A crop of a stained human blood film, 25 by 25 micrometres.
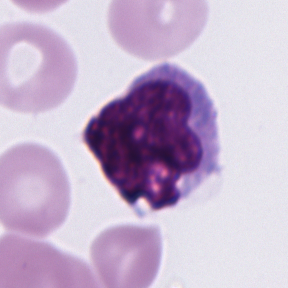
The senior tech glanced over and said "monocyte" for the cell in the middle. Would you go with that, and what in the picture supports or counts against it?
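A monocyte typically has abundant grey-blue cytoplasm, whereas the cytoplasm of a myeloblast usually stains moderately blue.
First point: the cytoplasm here is a pale greyish blue, which goes with monocyte rather than myeloblast. On that point the name monocyte fits. Second point: the cytoplasm shows no distinct granules.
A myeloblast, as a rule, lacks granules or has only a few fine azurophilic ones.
The absence of granules therefore does not count against myeloblast. Third point: the outline of the cell is irregular and somewhat angular. Fourth point: the chromatin is dark purple and coarsely clumped. Fifth point, the measurements: the cell is about 13 micrometres across, the nucleus about 11 micrometres across, and the nucleus fills about 70% of the cell's area.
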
